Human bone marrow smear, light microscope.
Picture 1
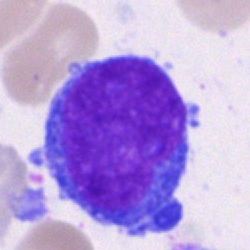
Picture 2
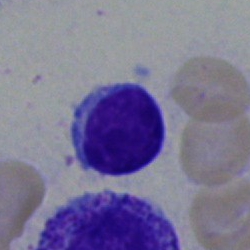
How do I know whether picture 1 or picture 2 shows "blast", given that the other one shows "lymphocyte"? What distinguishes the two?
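The blast is in picture 1 and the lymphocyte in picture 2. Outline first: the blast is roughly round with a bumpy, irregular border, and small rounded blue blebs bulge from its edge, the largest at the lower right; the lymphocyte is round with a smooth outline. Chromatin next: in the blast it is purple and finely grained, without coarse clumps.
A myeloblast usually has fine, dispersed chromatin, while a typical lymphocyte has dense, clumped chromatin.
Cytoplasm then: the blast has a deep blue rim, widest along the lower and left side of the nucleus, whereas the lymphocyte's nucleus fills most of the cell and leaves only a thin rim, most visible on the left. Granules last: none are seen in either cell.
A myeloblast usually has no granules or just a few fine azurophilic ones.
Just below the lymphocyte lies another nucleated cell, cut off by the picture edge.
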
